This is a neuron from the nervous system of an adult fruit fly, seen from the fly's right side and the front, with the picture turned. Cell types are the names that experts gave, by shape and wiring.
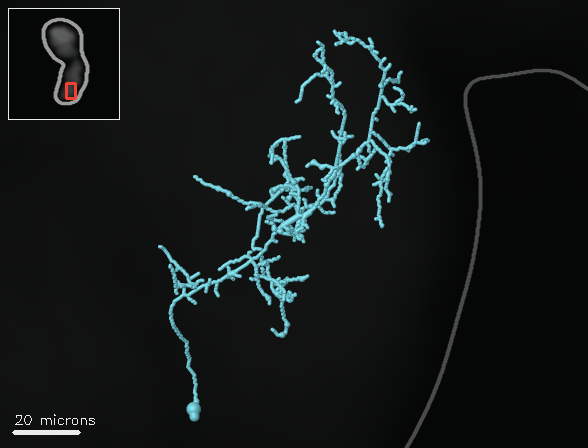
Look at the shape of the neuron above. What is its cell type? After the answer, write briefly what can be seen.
Its cell type is IN20A.22A054. Its broad class is nerve-cord intrinsic neuron. By the scale bar it is about 120 microns tall in this view. Dozens of branch ends can be seen.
